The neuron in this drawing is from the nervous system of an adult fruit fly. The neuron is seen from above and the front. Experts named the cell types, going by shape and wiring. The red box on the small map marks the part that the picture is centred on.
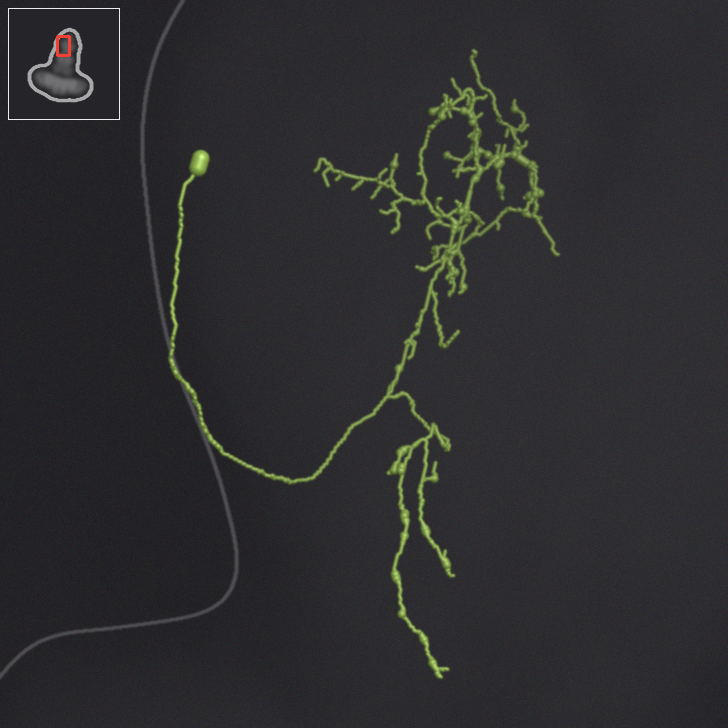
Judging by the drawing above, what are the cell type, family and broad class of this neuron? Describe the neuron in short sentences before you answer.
The cell body can be seen at the upper left of the picture. The picture shows dozens of branch ends. Its cell type is IN09A082. Its family is hemilineage 09A. Its broad class is nerve-cord intrinsic neuron.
